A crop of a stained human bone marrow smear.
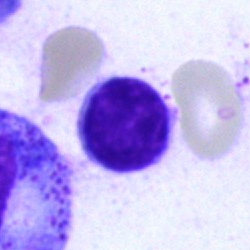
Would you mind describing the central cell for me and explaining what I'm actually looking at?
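Let's start with the outline: it is round and smooth. The chromatin is dense and takes a deep purple stain. Look for nucleoli and you will find none. Around the nucleus there is hardly any cytoplasm to see. This is a lymphocyte.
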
